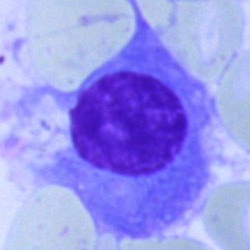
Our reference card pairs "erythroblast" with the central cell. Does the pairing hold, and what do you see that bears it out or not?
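Erythroblast doesn't hold up here; it's a plasma cell. What settles it is where the nucleus sits: off-centre, toward the left side of the cell.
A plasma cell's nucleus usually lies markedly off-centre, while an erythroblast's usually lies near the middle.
The cytoplasm is blue.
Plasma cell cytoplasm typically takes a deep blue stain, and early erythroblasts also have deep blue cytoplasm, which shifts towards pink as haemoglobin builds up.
So on colour alone, plasma cell and an early erythroblast would both fit.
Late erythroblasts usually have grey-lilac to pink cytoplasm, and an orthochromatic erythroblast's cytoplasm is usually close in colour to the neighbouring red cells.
Here the blue cytoplasm is unlike the pale red cells pressing against the outline on several sides, which rules out a late or orthochromatic erythroblast too. Otherwise, the outline is irregular and angular with a tapering extension pointing upward, and the chromatin is dark purple and dense with a few small paler patches.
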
